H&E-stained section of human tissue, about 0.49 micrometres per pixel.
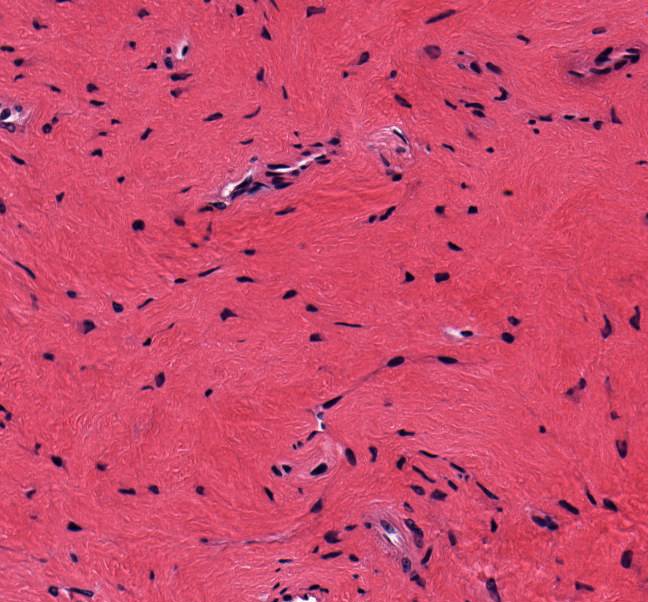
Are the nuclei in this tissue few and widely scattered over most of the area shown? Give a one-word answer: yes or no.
Yes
